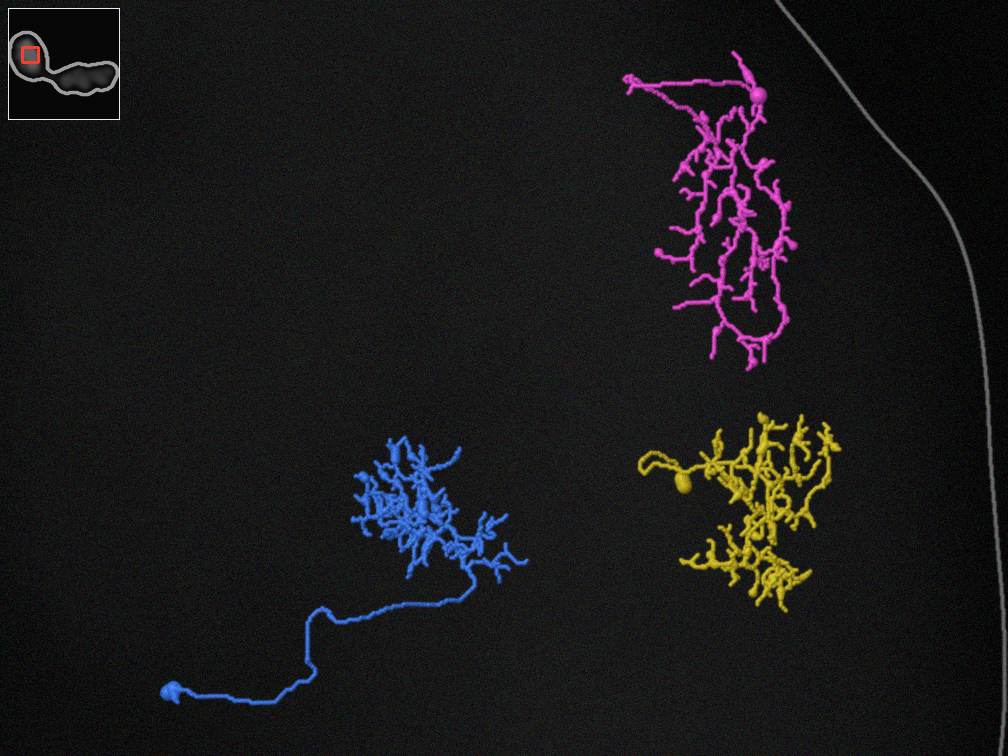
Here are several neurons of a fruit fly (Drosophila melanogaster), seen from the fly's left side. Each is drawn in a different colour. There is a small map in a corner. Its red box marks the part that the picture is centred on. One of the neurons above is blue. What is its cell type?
Cm3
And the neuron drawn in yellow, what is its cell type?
Cm5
